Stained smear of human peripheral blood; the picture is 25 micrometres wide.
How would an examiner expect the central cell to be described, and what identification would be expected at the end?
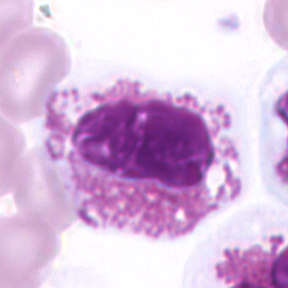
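First, the nucleus sits in the upper part of the cell, with the broader band of cytoplasm lying below it. Second, no nucleoli can be seen in it. Third, coarse granules pack the cytoplasm densely. Fourth, the cell outline turns bumpy where granules lie at its edge. The cell is an eosinophil.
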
